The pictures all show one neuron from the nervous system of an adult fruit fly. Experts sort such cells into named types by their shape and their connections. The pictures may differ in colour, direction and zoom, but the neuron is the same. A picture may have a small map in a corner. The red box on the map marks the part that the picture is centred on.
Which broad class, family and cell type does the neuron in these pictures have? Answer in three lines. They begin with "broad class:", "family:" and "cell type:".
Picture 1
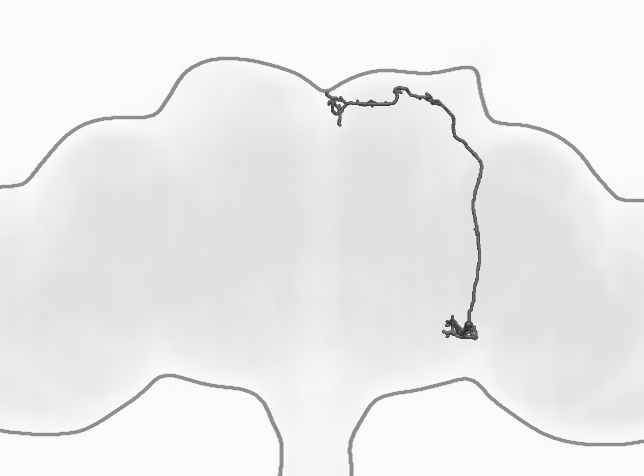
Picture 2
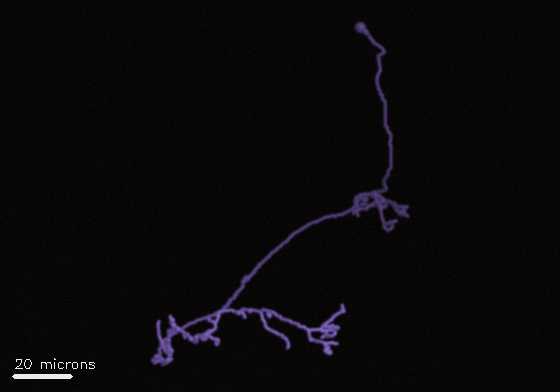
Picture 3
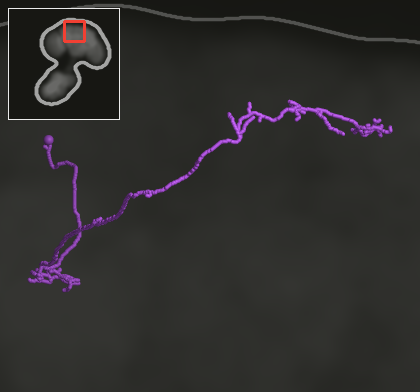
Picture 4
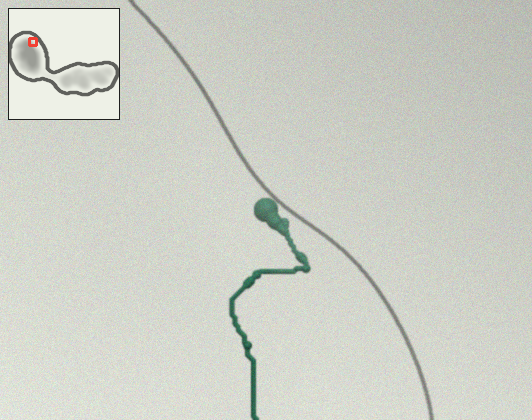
broad class: central-brain intrinsic neuron
family: class Kenyon Cell
cell type: KCg-d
